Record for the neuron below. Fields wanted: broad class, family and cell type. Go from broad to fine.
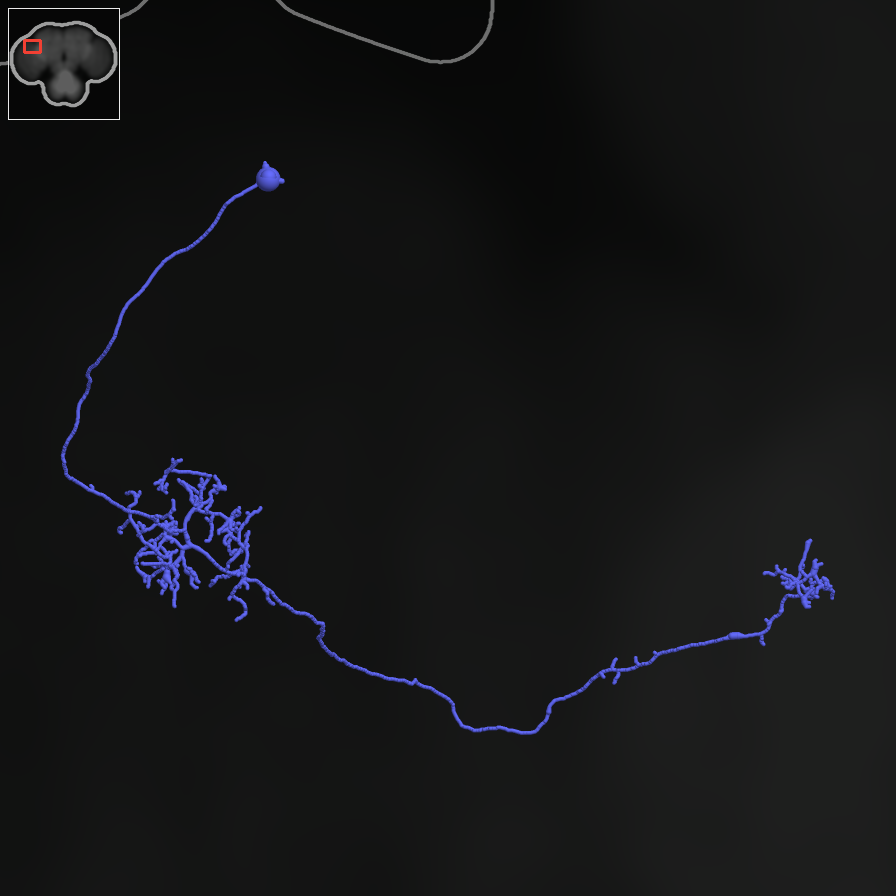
optic-lobe intrinsic neuron; Tm; Tm5b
